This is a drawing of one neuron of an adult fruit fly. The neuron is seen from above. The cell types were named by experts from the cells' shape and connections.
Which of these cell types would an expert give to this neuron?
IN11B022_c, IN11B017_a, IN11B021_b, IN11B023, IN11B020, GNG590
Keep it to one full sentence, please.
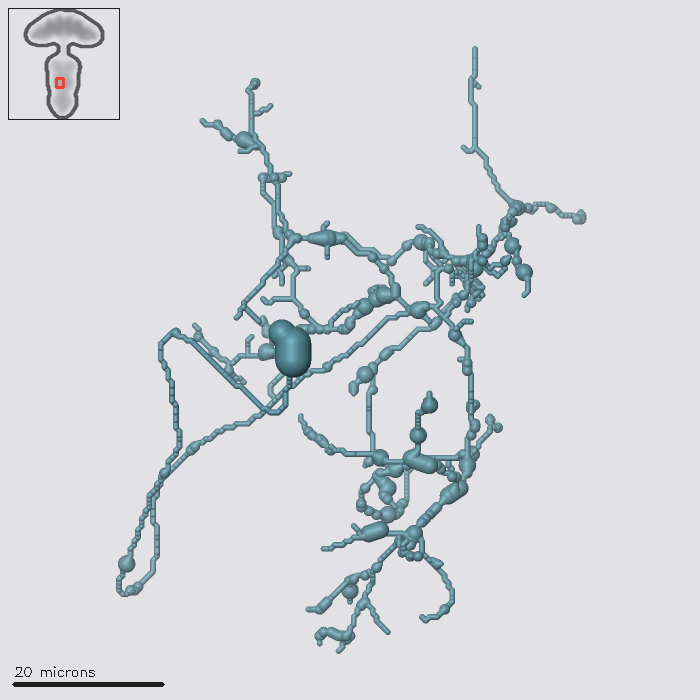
This neuron is typed as IN11B022_c.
